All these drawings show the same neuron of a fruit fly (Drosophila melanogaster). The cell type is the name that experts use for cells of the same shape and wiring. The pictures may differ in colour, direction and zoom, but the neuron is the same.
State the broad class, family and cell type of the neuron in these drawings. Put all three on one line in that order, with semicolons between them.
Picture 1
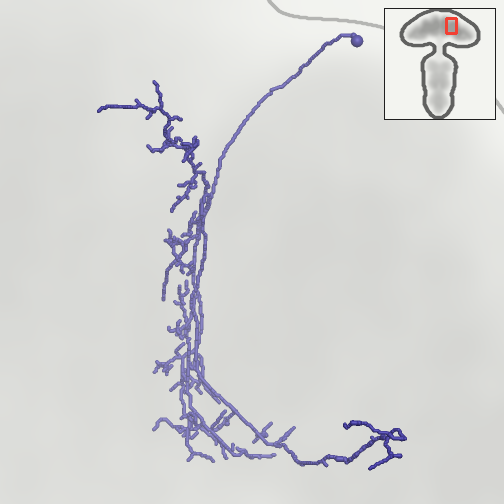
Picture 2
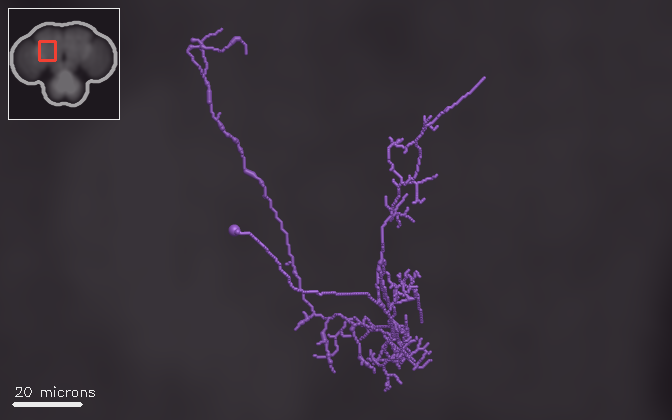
central-brain intrinsic neuron; hemilineage LALa1_posterior; WEDPN17_c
